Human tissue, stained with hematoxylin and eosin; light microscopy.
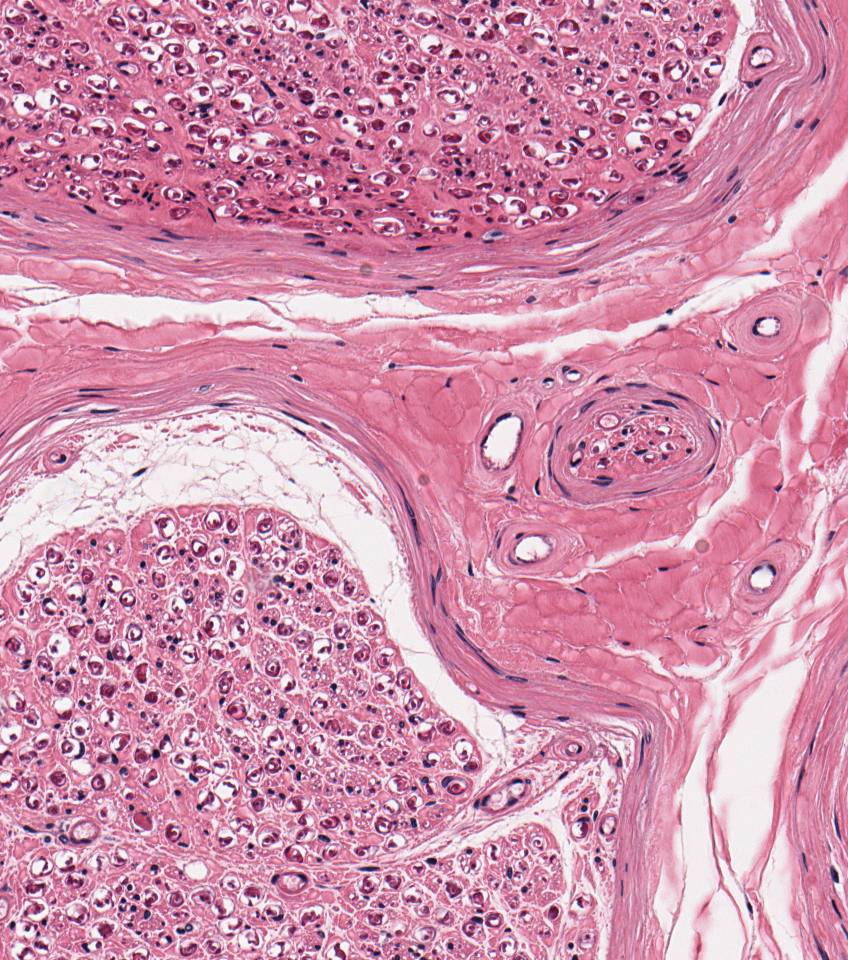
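Tibial nerve. Within the bundles, fibres are cut across as round profiles, each with a small central pink-purple dot in a clear halo, typical of myelinated nerve fibres. Around each bundle runs a thin layered sheath of flattened cells whose elongated dark nuclei follow its edge. Between bundles lies dense eosinophilic collagen with sparse spindle-shaped nuclei.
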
